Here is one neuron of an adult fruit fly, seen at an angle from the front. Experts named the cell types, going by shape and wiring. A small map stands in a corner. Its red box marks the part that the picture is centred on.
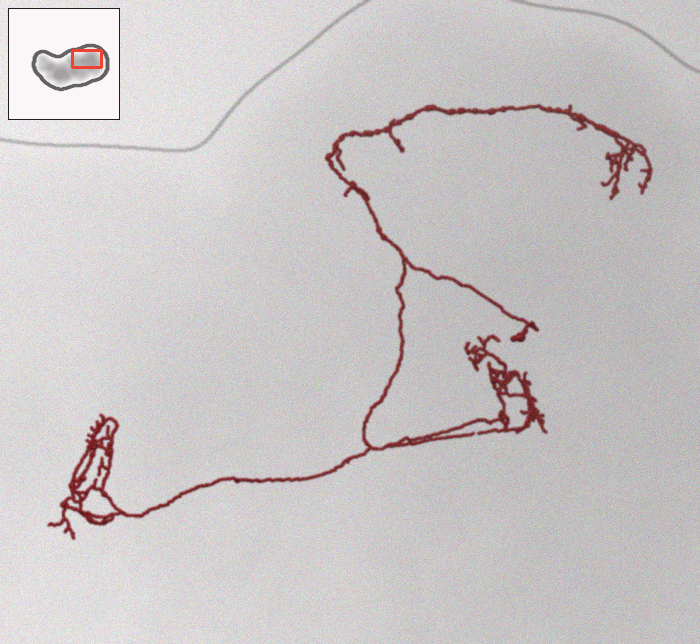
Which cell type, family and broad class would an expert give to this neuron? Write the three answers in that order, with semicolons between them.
PAM11; class DAN; central-brain intrinsic neuron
